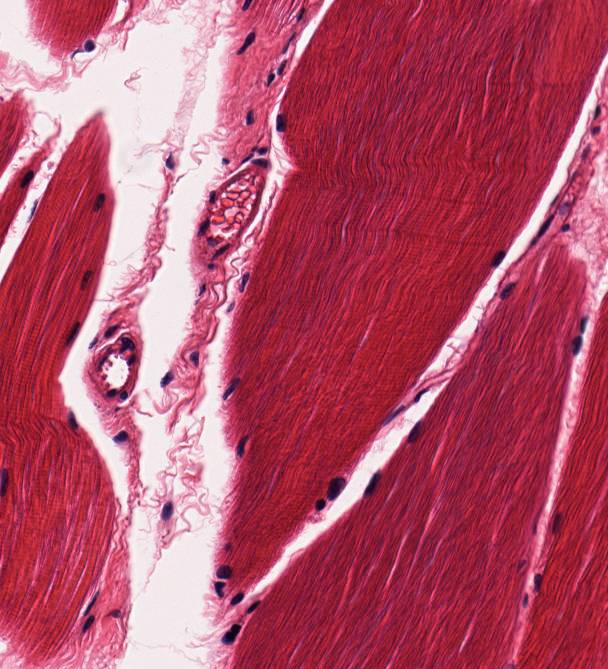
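Skeletal muscle. Fibres show fine transverse cross-striations, and their cytoplasm is deeply and evenly red with eosin. Dark, elongated nuclei sit at the fibre edges rather than centrally. Left of centre, a second small vessel with an empty round lumen lies in the connective tissue.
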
